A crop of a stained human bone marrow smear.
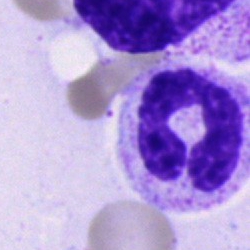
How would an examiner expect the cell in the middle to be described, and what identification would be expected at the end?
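First, the nucleus is bent into a thick horseshoe that curves around a pale central space. Second, the two ends of that horseshoe nearly meet at the bottom, leaving a narrow gap. Third, no nucleoli are visible in the nucleus. Fourth, the cell outline is rounded and smooth. This is a band neutrophil.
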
